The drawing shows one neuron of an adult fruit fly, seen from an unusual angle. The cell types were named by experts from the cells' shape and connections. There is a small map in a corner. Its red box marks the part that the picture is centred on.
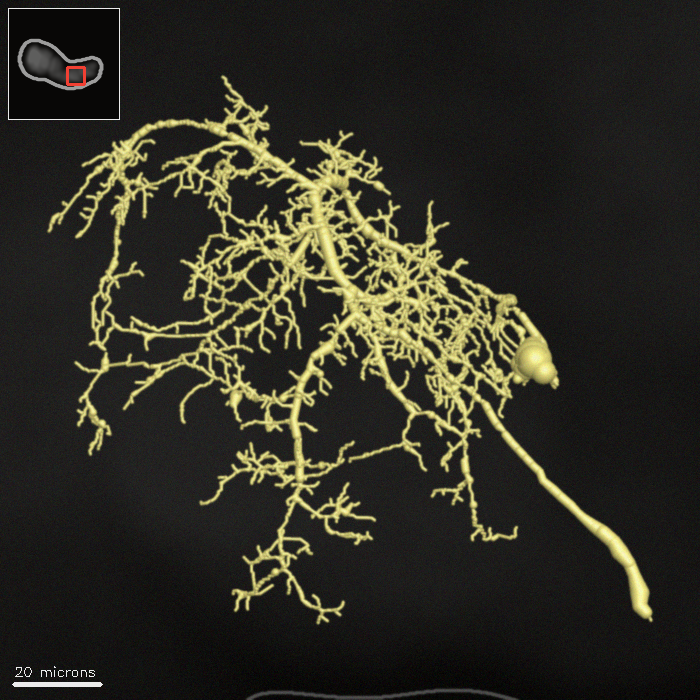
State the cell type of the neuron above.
Sternal posterior rotator MN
